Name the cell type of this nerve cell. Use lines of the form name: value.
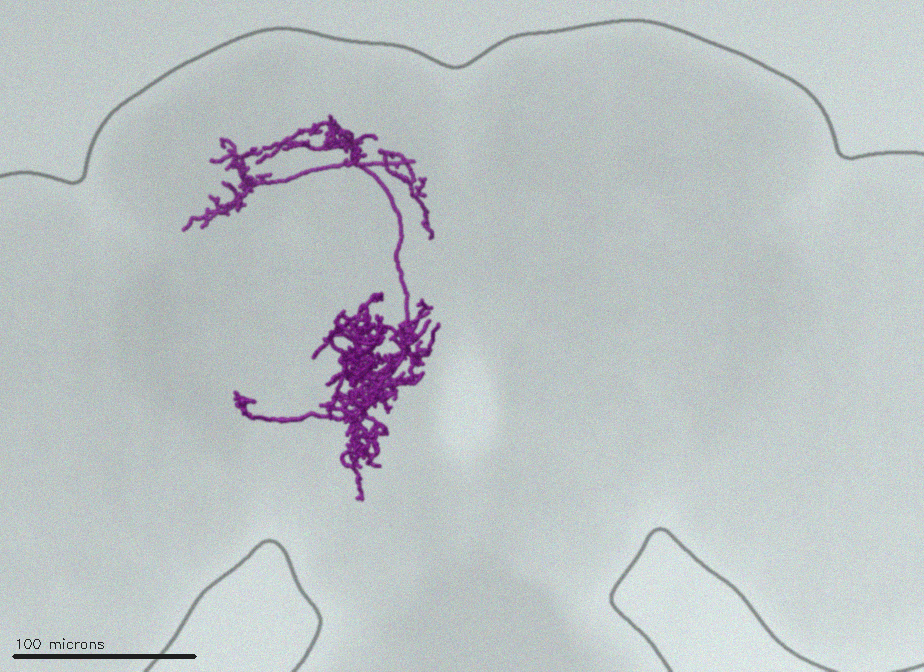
cell type: M_l2PNm14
